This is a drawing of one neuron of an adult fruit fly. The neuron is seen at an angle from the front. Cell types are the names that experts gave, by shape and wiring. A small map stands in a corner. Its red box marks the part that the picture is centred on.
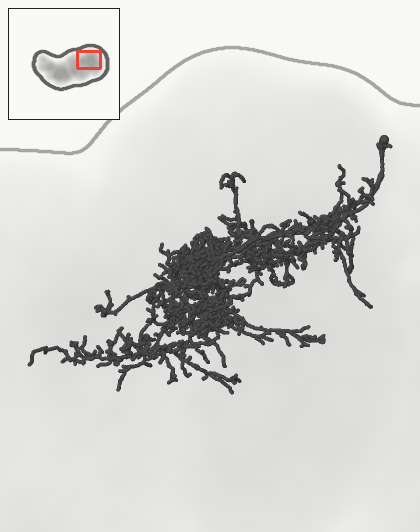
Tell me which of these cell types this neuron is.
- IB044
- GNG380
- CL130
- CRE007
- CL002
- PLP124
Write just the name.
CL002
